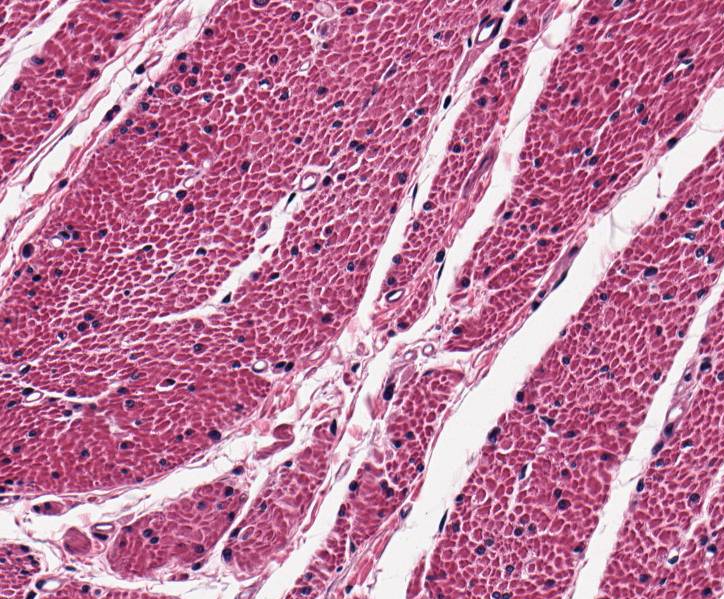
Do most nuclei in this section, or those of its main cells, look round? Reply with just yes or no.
Yes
